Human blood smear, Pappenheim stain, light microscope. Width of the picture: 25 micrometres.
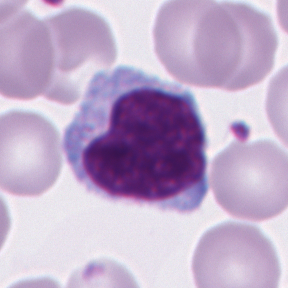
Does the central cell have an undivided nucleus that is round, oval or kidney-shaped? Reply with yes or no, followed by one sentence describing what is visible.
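Yes. The nucleus has a notch on its upper left side, giving it a broadly bean-like shape.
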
